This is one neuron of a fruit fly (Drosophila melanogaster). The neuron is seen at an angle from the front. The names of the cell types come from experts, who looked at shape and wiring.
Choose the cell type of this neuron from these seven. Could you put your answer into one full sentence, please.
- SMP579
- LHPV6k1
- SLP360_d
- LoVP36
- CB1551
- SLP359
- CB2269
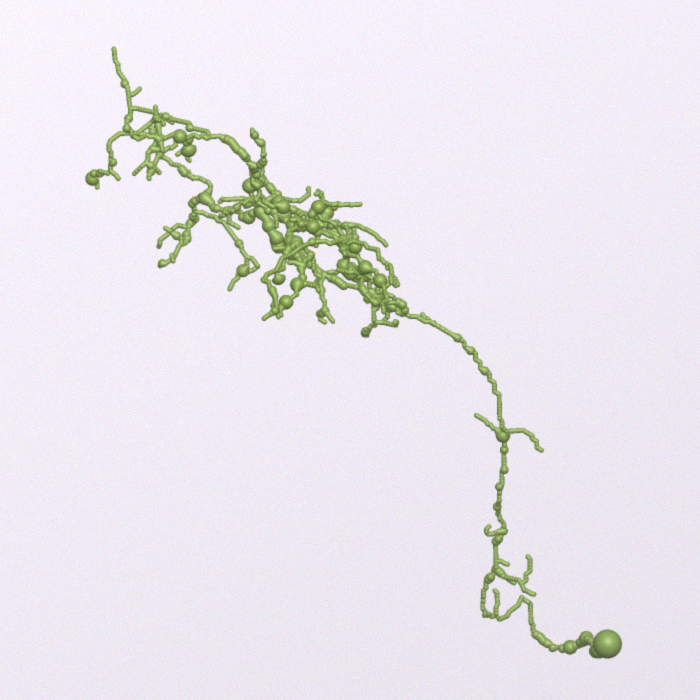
The type of this neuron is the cell type CB2269.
